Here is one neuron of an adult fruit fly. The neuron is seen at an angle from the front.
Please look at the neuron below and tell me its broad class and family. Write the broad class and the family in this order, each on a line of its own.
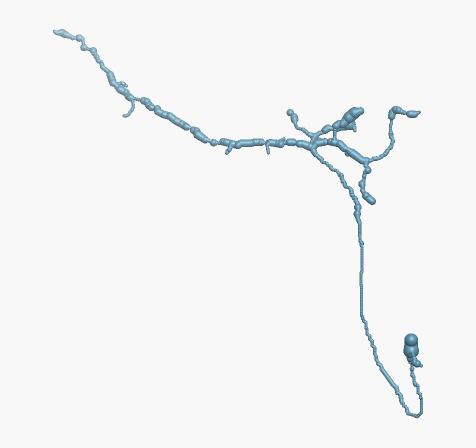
nerve-cord intrinsic neuron
hemilineage 03B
